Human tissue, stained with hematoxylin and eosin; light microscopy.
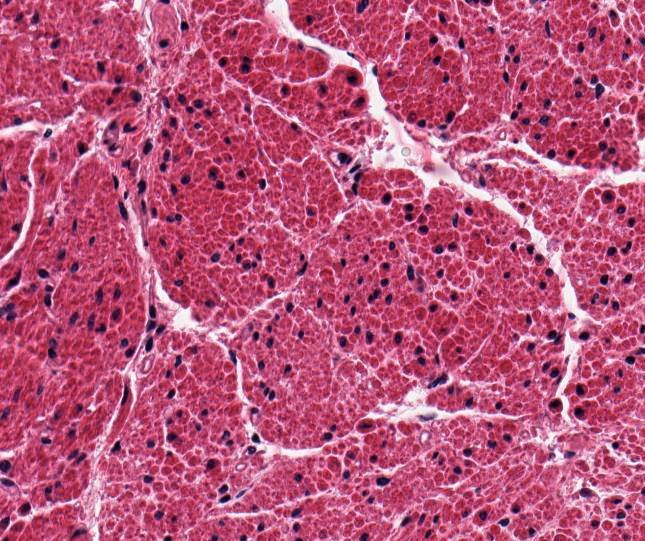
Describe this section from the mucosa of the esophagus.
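Muscle cells cut in cross-section form bundles parted by thin, branching septa of pale connective tissue, widest at the upper centre. Narrow clear clefts, where tissue has pulled apart, run along several septa, most obviously there. No fat cells, epithelium or glands appear.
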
